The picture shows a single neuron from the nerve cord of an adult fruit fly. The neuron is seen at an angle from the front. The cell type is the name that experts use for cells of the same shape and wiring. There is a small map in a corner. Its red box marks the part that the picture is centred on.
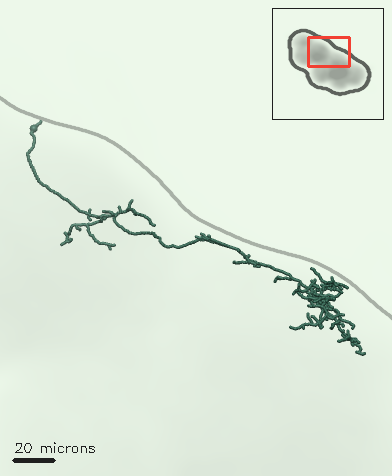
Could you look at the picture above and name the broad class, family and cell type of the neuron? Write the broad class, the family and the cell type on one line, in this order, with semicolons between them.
nerve-cord intrinsic neuron; hemilineage 03B; IN03B088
